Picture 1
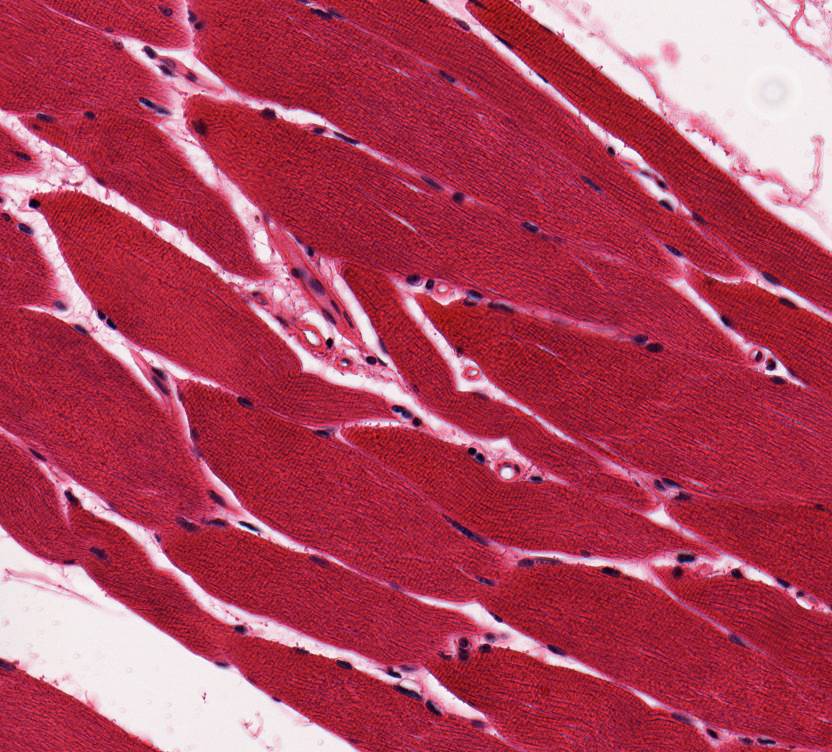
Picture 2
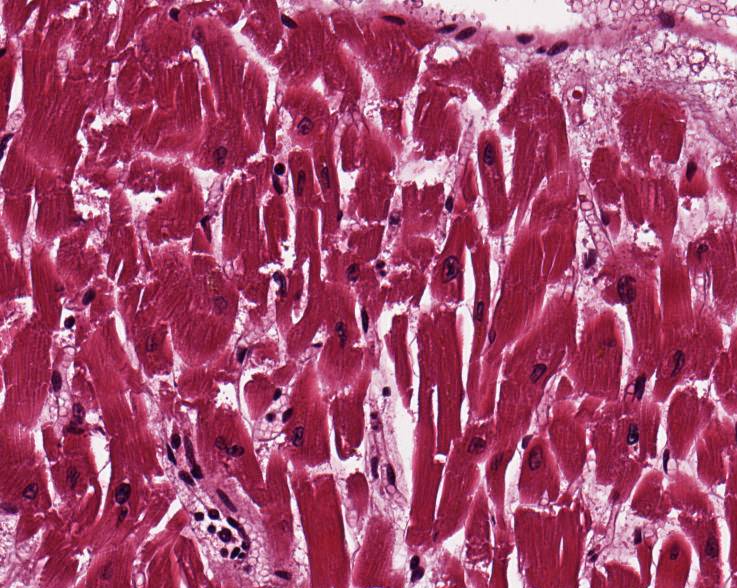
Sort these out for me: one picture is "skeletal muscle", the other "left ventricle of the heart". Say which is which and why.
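Skeletal muscle is picture 1, and picture 2 is the left ventricle of the heart. In picture 1 the fibre nuclei are flattened and elongated and sit at the edges of the fibres.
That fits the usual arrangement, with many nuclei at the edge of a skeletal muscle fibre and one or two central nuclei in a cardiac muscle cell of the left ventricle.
The fibres there are separate, unbranched cylinders that don't join one another, whereas many fibres in picture 2 branch and join their neighbours.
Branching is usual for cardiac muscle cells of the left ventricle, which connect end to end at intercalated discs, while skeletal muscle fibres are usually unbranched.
The cytoplasm in picture 1 stains a deep, even red; in picture 2 it shows fine lengthwise streaking, with most fibres running roughly top to bottom, many somewhat obliquely.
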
